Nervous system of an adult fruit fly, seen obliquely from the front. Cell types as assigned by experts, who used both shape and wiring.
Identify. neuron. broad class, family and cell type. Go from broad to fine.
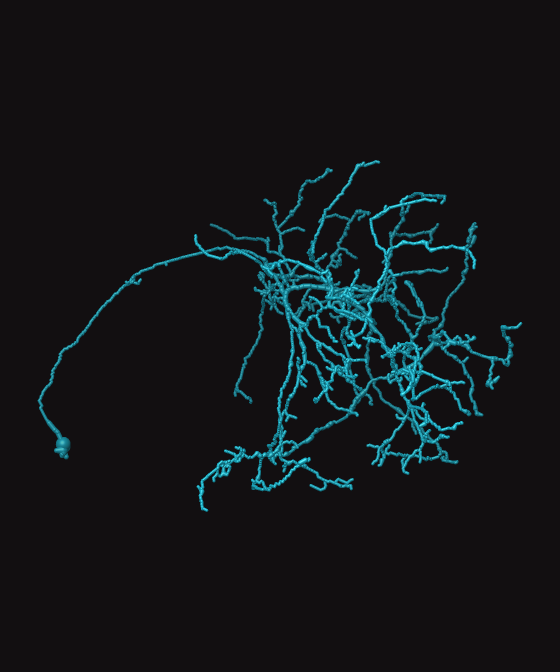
nerve-cord intrinsic neuron; hemilineage 12B; IN12B020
